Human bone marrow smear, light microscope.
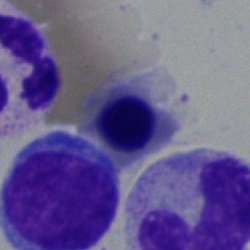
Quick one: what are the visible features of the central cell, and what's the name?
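Looking at the nucleus, the chromatin is uniformly very dark and dense, and I can make out no pattern in it. The nucleus sits off-centre, with more cytoplasm to its right than to its left. That cytoplasm is pale greyish-blue, a moderate rim around the nucleus. The outline strikes me as irregular and angular rather than round. This is an erythroblast.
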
